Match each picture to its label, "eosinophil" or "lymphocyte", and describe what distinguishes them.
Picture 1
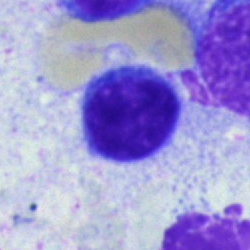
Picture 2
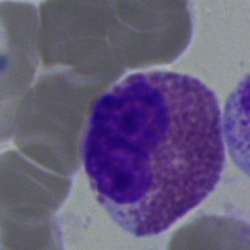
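The lymphocyte is in picture 1 and the eosinophil in picture 2. The lymphocyte has a roughly round, smooth outline; the eosinophil is roughly round too, but with slightly angular edges. In the lymphocyte the chromatin is dense and stains dark purple throughout, and no distinct nucleoli can be seen.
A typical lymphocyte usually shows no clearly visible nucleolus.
Its cytoplasm is very scant, at most a thin rim around the nucleus, and contains no visible granules.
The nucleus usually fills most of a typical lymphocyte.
In the eosinophil the nucleus lies to the left side, its chromatin stains a deep purple-blue, and the cytoplasm is abundant, taking up about half of the cell. A paler, less granular patch of cytoplasm lies at its lower edge.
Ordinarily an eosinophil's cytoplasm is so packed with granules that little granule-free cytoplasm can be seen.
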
